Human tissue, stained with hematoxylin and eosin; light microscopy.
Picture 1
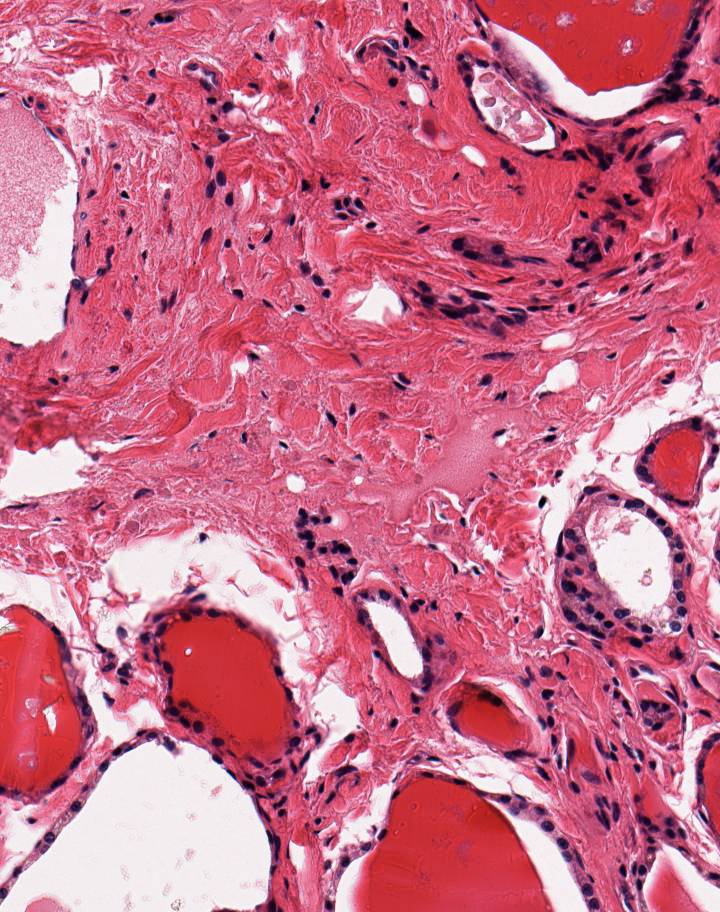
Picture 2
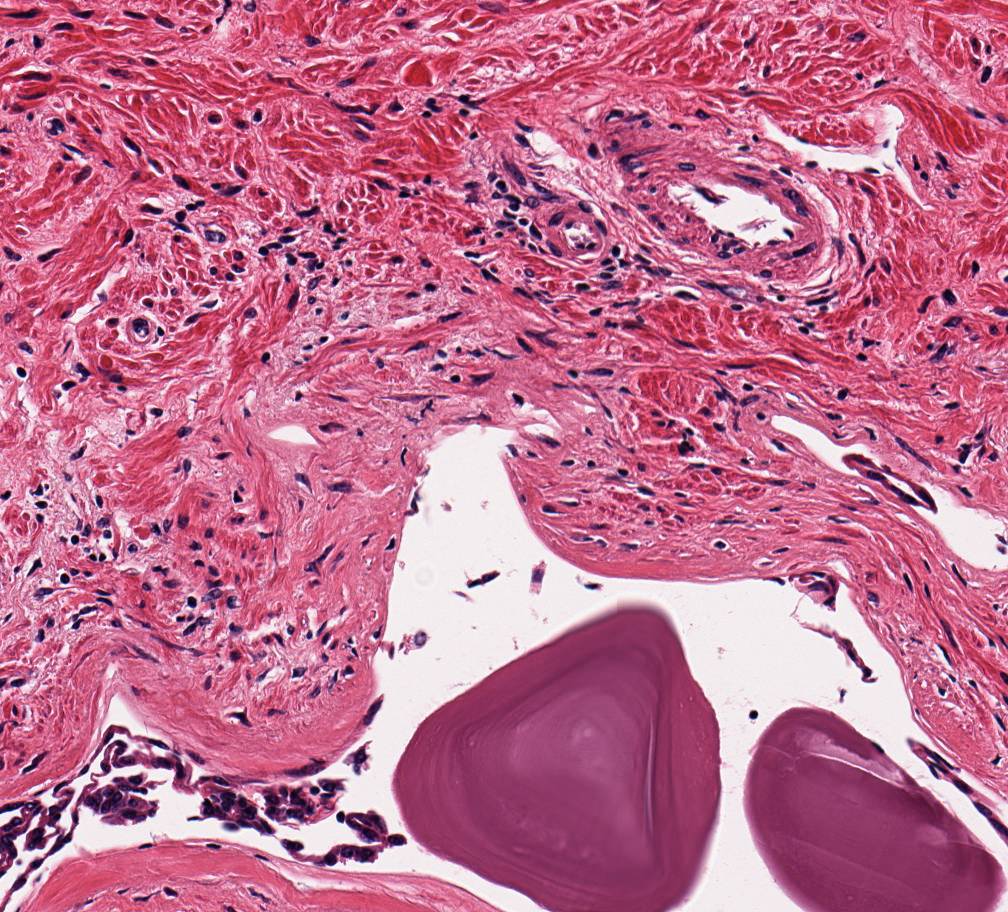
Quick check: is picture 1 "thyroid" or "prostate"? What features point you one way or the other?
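Thyroid: picture 1. Prostate: picture 2. Picture 1: follicles mostly round to oval, filled with homogeneous deep red colloid. Lining: single layer of flattened to low cuboidal epithelial cells with small, dark, round nuclei. Upper left edge: large structure holding paler, finely granular pink material, not deep red colloid. Picture 2: two dense concretions in the open space at the bottom of the field, dark purplish-magenta, darker than the surrounding stroma. Larger, left-hand concretion roughly triangular, with faint concentric layering. Upper right: vessel with a thick, concentrically layered wall and an open lumen.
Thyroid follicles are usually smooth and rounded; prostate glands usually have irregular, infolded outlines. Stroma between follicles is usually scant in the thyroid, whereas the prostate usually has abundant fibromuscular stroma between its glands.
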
